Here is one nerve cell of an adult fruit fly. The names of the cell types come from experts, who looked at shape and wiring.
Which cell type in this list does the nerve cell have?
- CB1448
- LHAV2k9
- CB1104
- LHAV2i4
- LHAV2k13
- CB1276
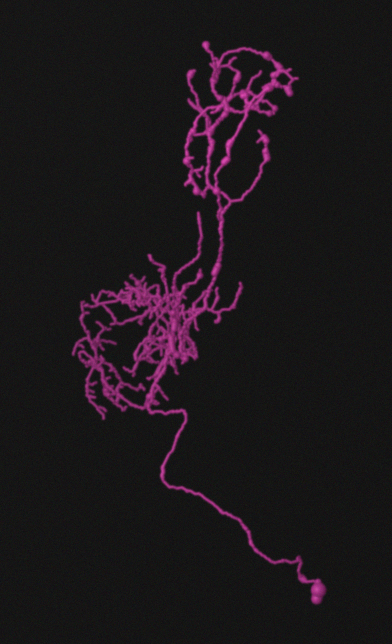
CB1104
